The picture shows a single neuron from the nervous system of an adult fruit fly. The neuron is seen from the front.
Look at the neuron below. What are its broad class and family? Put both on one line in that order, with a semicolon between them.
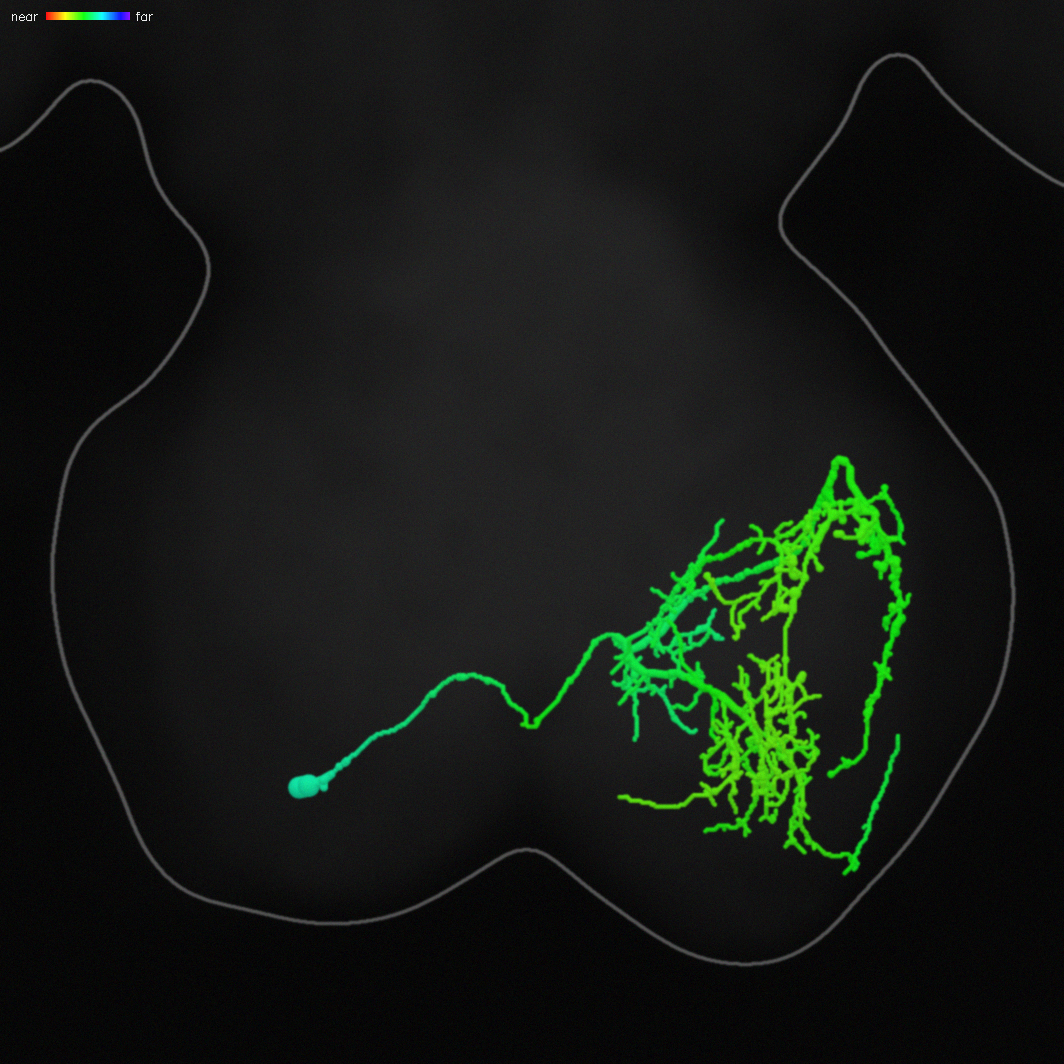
nerve-cord intrinsic neuron; hemilineage 26X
